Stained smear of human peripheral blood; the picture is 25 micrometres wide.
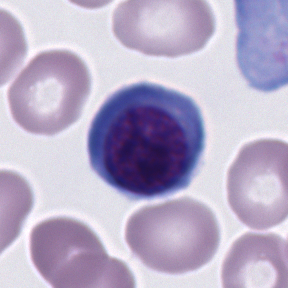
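Normoblast from a stained smear of peripheral blood. Look first at the outline: it is round and smooth, with no projections from the surface, and the cell measures about 11 micrometres across. Inside the nucleus, the chromatin is dark purple and gathered into coarse patches rather than spread evenly fine, and you won't find a distinct nucleolus. The cytoplasm, too, shows no vacuoles.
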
